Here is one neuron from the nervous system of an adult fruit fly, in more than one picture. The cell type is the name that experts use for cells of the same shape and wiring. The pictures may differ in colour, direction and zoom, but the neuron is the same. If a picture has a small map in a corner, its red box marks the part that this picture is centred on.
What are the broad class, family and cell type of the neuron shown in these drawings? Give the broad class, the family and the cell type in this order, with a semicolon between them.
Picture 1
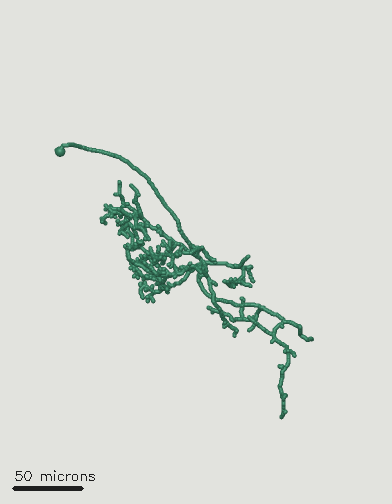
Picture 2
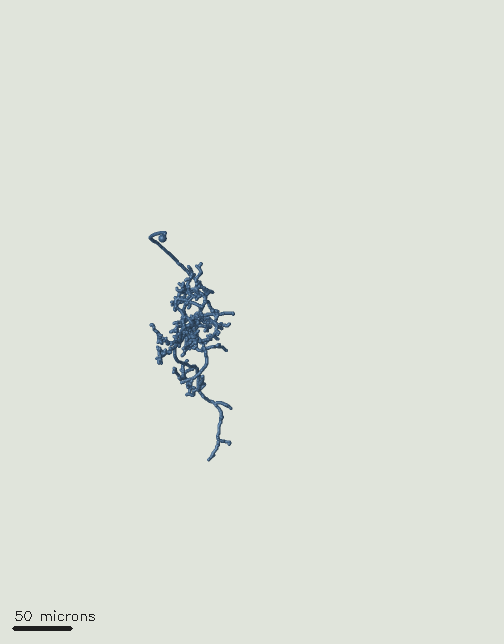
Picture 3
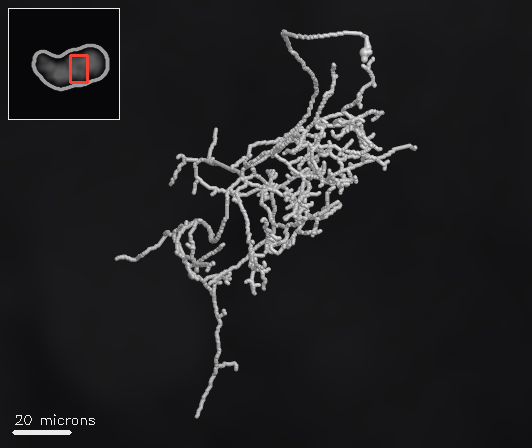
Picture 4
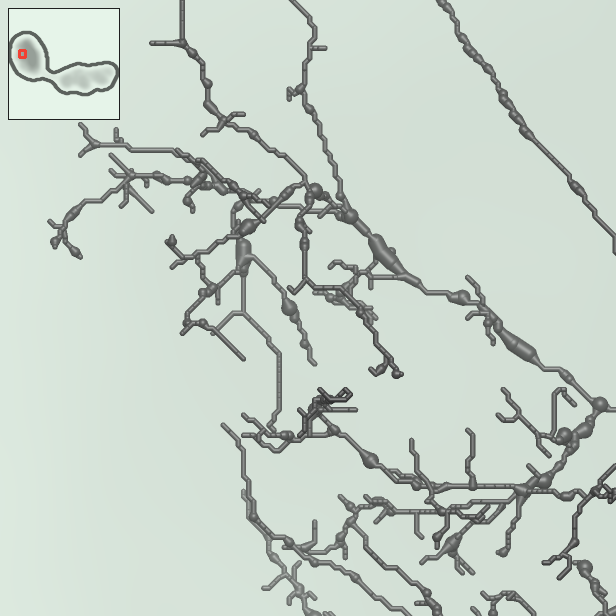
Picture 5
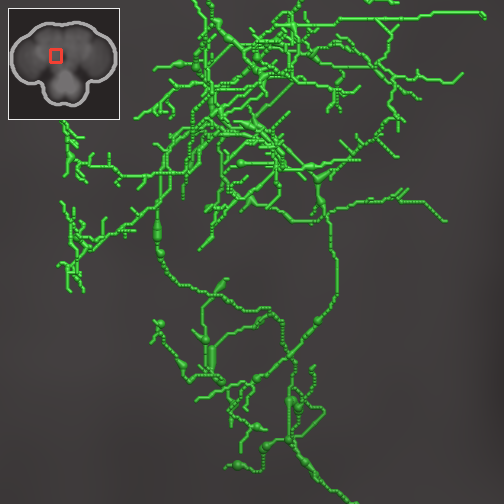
central-brain intrinsic neuron; hemilineage AOTUv1_ventral; LAL021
